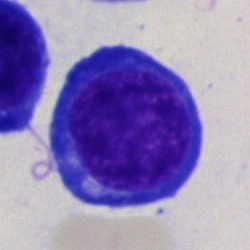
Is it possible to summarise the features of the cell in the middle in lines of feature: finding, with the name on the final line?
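Outline: round, with a smooth edge
Chromatin: finely granular, small paler specks scattered through it
Cytoplasm: pale clear zone beside the nucleus at the lower left
Granules: none visible in the cytoplasm
Name: proerythroblast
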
